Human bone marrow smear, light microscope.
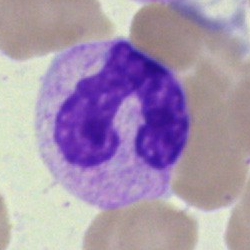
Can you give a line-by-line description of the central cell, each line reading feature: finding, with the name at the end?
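Outline: roughly round, smooth
Nucleus: horseshoe, opening downward
Limbs: joined by broad band, not thin thread
Chromatin: dark purple, coarsely clumped
Designation: band neutrophil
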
